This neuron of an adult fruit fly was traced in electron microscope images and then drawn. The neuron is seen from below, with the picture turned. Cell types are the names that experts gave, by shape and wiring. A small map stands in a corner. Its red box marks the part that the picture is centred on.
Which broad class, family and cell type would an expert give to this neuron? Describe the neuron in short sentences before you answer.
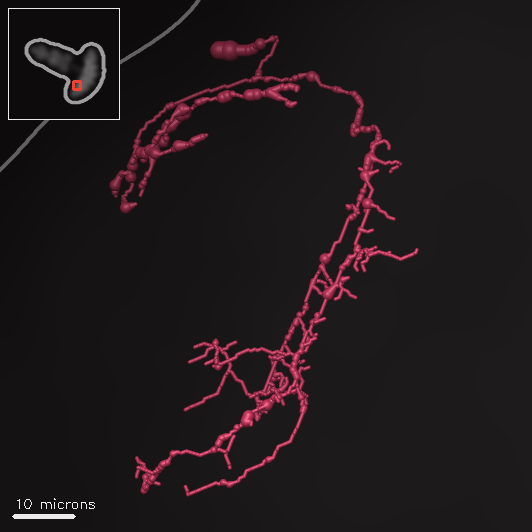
The cell body can be seen at the top of the picture. By the scale bar it is about 80 microns tall in this view. The picture shows dozens of branch ends. This is an optic-lobe intrinsic neuron. The family is LPi. It is of cell type LPi14.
